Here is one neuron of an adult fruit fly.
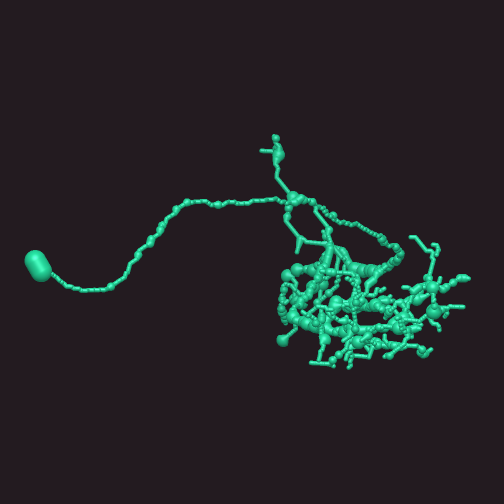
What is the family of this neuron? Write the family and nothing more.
LC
